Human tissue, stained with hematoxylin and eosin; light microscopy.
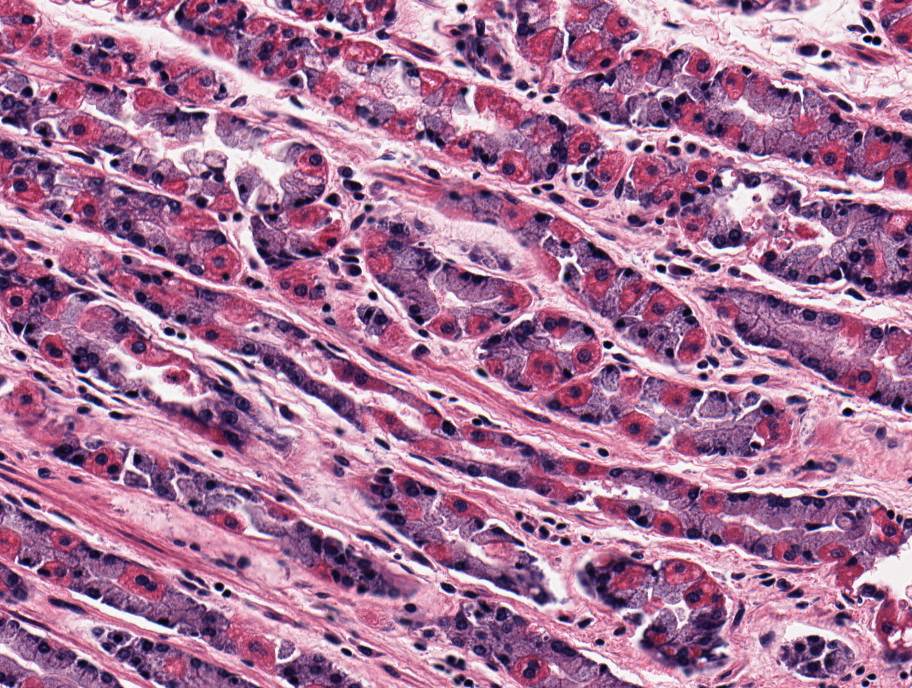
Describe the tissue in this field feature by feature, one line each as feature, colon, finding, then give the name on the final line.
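Parietal cells: large, rounded, bright pink cytoplasm, one central round nucleus, scattered along the glands.
Chief cells: between them, purple-grey granular cytoplasm, dark nuclei toward the base.
Mixing: pink and purple cells share the same glands, not separate ones.
Lumina: narrow, slit-like, with only small empty spaces.
Organ: stomach.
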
